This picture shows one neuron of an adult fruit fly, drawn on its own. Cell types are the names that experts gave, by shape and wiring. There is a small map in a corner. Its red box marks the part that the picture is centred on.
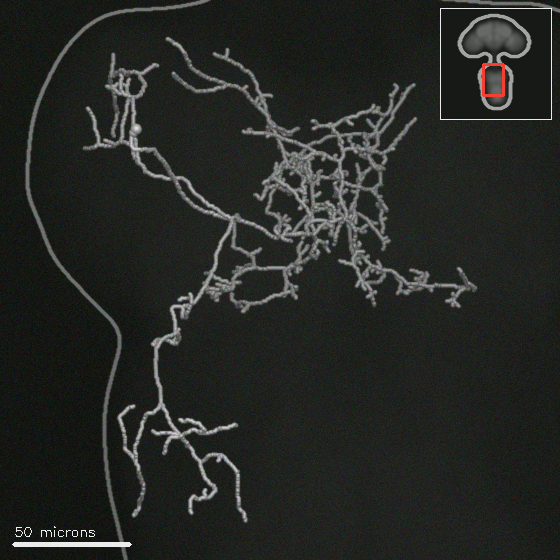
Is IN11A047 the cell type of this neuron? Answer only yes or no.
no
